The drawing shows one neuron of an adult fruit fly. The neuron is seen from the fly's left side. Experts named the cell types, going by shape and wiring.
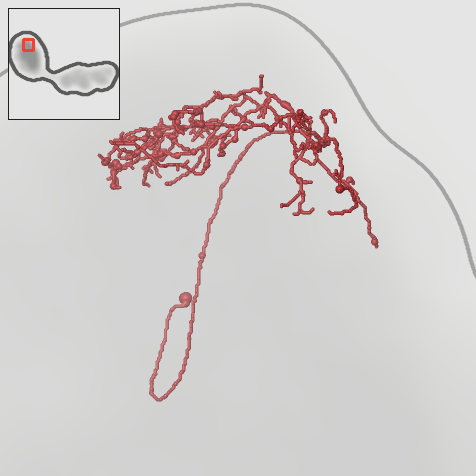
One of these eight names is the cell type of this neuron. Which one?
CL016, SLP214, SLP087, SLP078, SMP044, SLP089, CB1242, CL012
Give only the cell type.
SLP087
